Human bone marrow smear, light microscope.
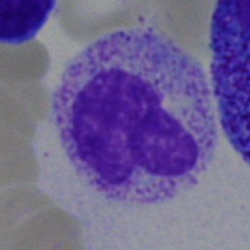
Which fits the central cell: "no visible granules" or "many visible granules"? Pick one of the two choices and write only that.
Many visible granules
